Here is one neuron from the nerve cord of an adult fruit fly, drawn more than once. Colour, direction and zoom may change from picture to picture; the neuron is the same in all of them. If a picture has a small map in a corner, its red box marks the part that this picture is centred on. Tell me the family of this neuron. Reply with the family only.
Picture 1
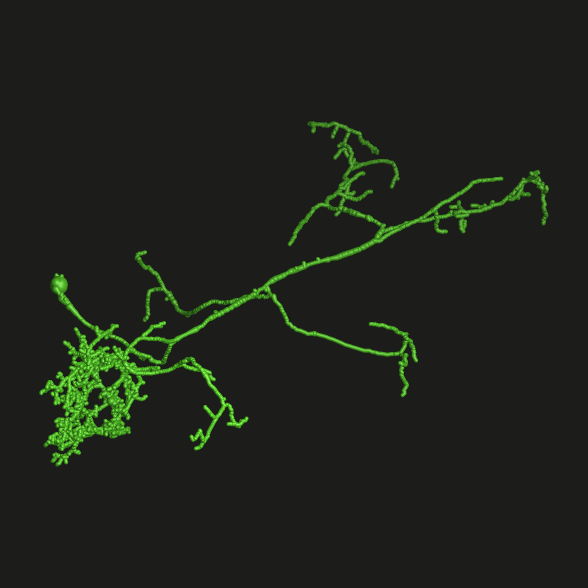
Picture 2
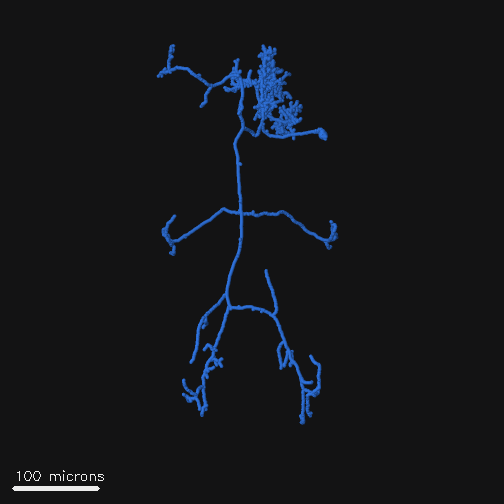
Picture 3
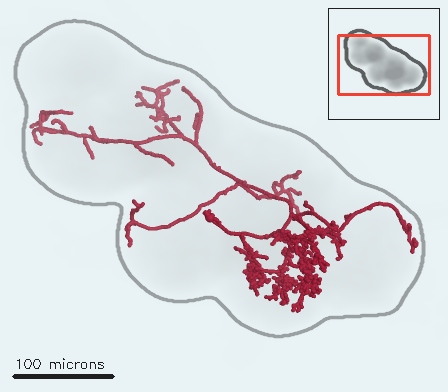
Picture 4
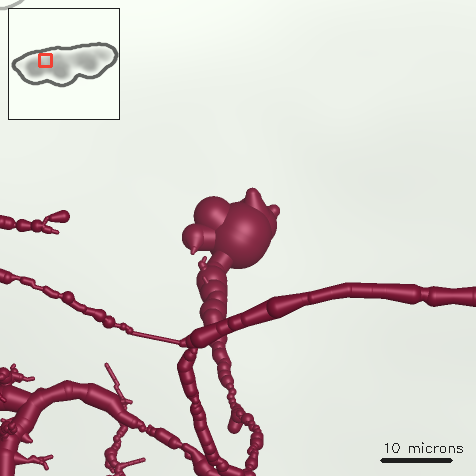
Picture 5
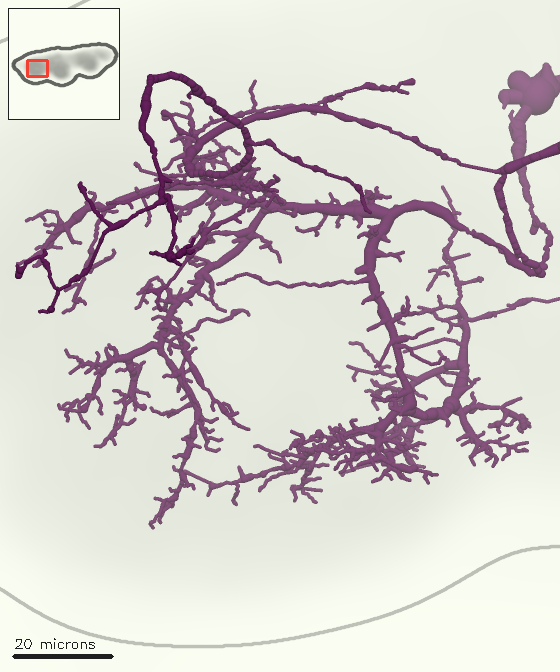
hemilineage 23B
